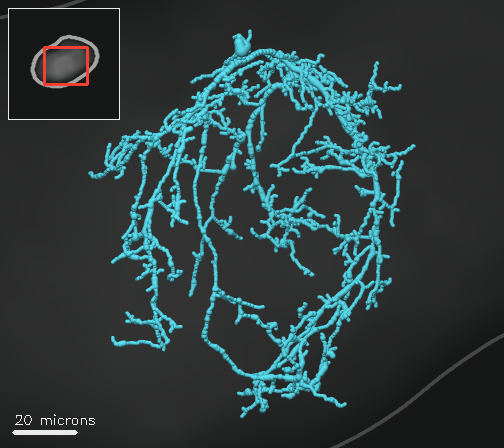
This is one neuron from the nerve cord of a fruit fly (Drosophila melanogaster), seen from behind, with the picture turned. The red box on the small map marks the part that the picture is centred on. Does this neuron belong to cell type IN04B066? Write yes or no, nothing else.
no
